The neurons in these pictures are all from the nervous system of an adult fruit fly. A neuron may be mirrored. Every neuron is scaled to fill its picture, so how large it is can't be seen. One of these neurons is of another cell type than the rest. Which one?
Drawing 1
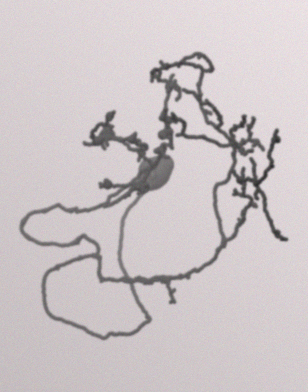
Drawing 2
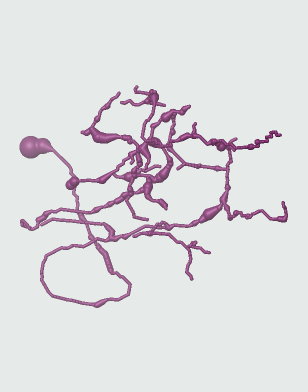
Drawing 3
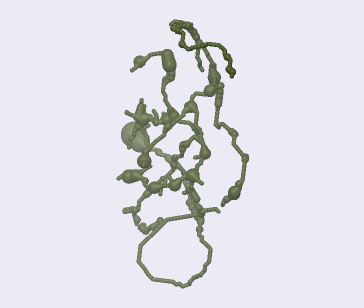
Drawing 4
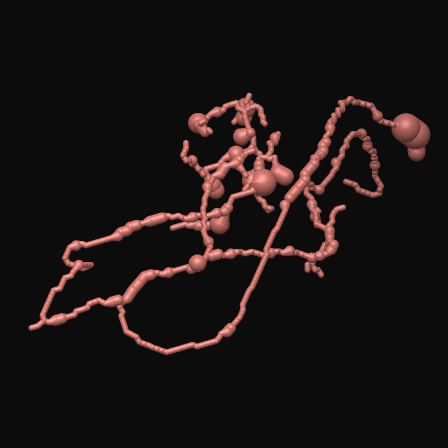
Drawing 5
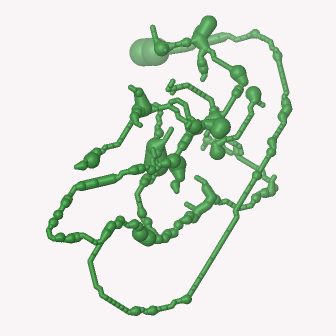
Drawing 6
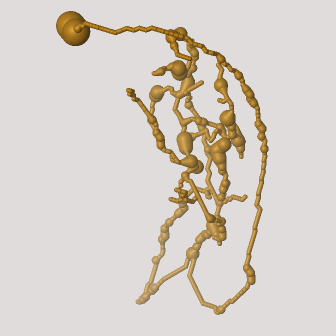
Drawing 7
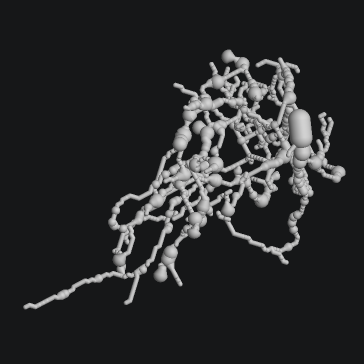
7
